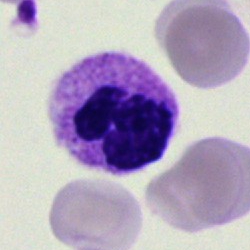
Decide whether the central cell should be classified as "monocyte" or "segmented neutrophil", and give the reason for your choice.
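It is a segmented neutrophil.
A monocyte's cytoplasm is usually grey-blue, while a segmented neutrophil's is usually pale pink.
Here a moderate rim of pinkish-lilac cytoplasm surrounds the nucleus, pink-toned rather than grey-blue. Chromatin dark purple, densely clumped. Fine purple granules fill the cytoplasm. No vacuoles visible.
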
